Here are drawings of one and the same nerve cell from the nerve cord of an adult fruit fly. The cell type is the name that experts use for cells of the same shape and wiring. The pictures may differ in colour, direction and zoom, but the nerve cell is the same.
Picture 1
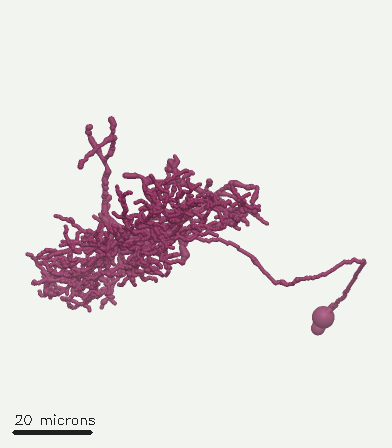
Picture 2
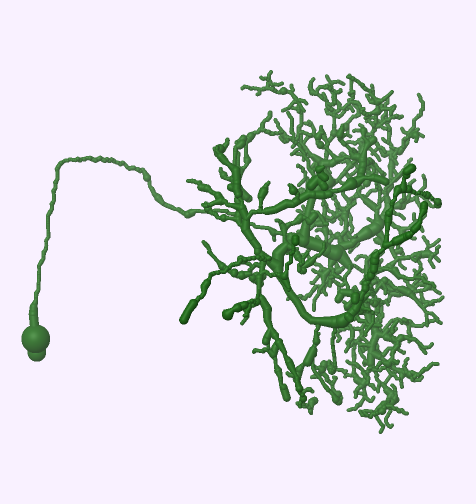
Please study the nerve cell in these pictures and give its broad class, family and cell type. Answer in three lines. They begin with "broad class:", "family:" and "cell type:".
broad class: nerve-cord intrinsic neuron
family: hemilineage 13B
cell type: IN13B014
